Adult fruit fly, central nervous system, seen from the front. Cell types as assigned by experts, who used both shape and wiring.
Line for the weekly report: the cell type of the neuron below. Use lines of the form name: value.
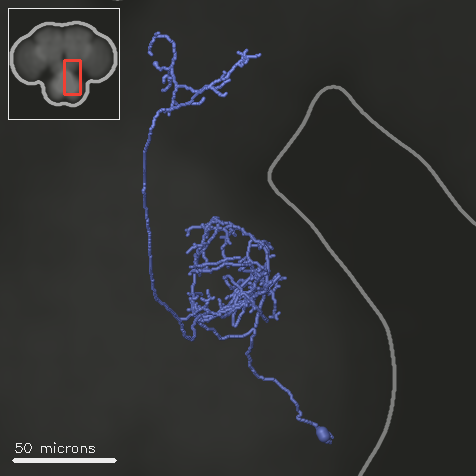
cell type: AN03B095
